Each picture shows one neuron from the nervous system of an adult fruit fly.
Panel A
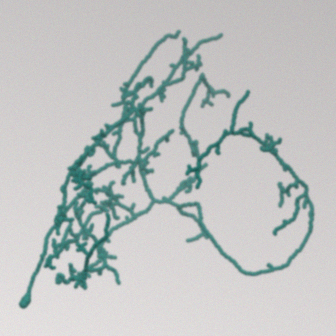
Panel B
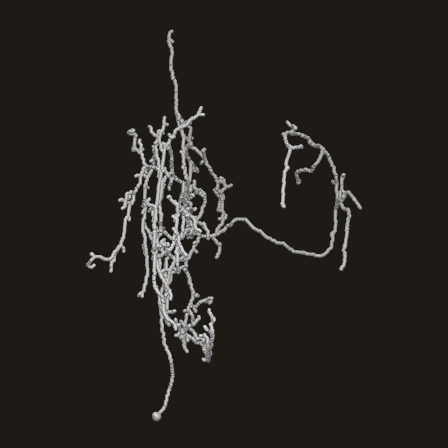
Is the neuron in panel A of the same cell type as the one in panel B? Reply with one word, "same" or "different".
same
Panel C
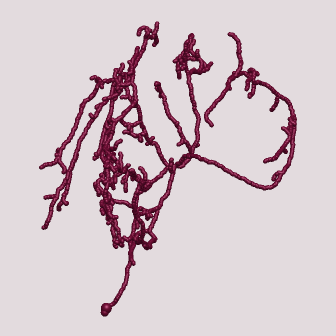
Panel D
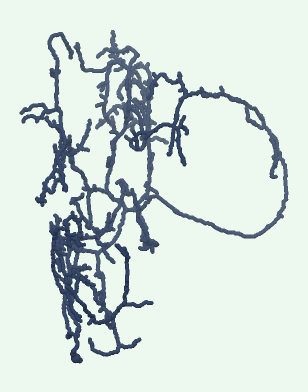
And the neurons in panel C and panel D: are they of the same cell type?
same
